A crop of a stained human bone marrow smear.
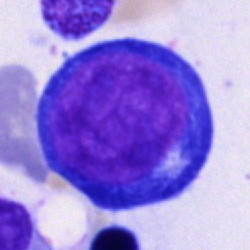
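Proerythroblast, the central cell in this stained bone marrow smear: note the round, smooth outline and the fine, even chromatin with no coarse clumps. Its cytoplasm is deep blue, and there's a pale clear patch at the lower right, just beside the nucleus.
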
